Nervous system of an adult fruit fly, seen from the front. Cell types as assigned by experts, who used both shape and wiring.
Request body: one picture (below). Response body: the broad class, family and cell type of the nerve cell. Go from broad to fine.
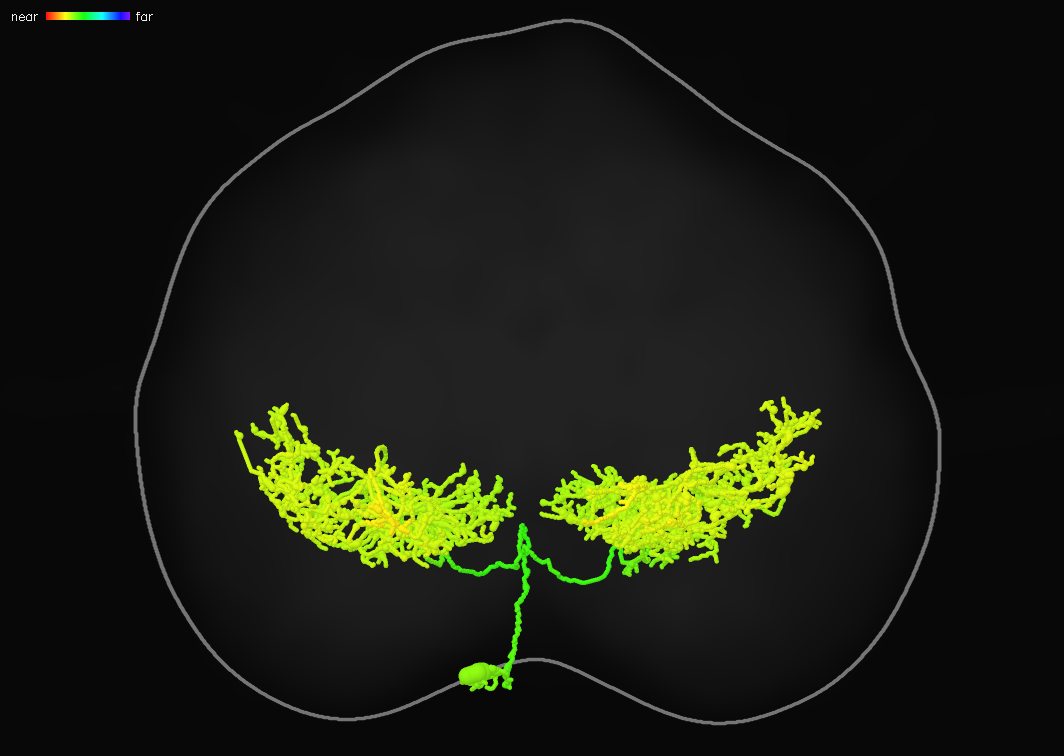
nerve-cord intrinsic neuron; hemilineage 00A; IN00A009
